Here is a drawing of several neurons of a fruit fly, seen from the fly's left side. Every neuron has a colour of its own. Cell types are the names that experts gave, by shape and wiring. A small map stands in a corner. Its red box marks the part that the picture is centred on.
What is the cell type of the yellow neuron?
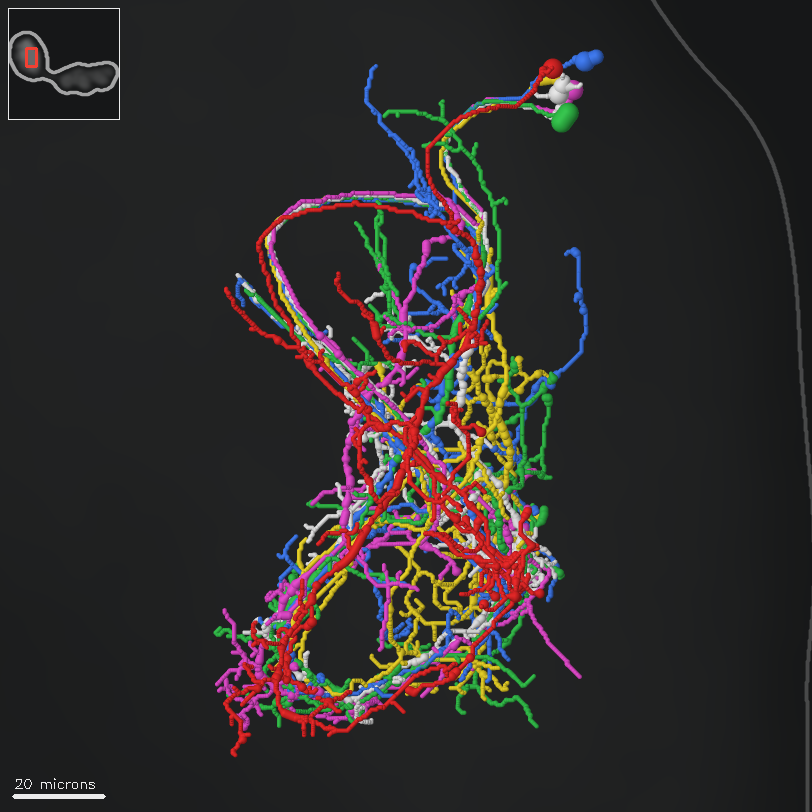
CB1960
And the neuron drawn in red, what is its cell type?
CB2347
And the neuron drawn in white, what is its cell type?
CB2093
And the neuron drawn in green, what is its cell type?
CB2270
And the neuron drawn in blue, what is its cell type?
CB1222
